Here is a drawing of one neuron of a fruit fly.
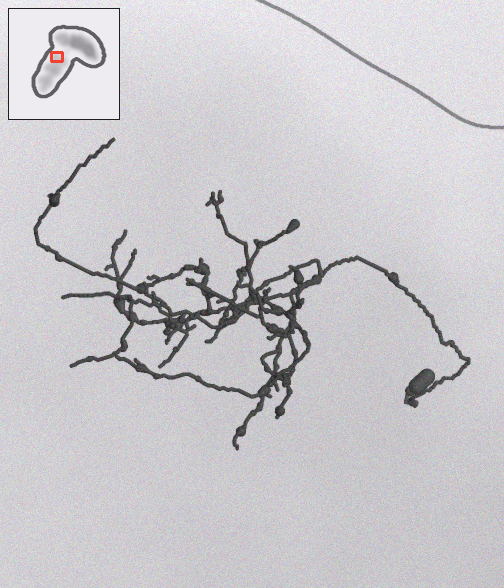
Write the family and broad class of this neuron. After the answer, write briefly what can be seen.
Its family is hemilineage 14A. Its broad class is nerve-cord intrinsic neuron. Dozens of branch ends can be seen. As drawn here it is wider than it is tall.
